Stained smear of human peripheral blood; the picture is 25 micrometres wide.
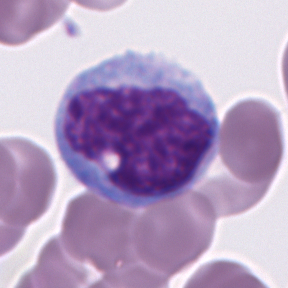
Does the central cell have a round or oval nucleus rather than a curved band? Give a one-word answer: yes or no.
Yes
